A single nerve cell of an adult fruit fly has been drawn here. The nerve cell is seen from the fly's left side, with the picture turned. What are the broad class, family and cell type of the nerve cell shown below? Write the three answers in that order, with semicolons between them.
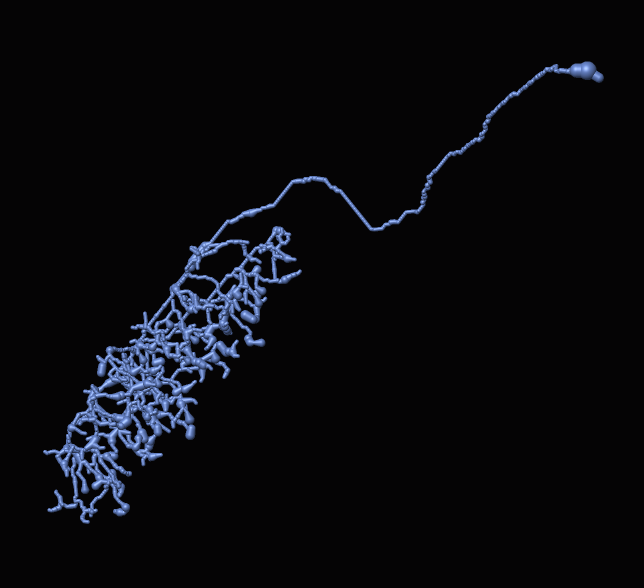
optic-lobe intrinsic neuron; Pm; Pm2a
